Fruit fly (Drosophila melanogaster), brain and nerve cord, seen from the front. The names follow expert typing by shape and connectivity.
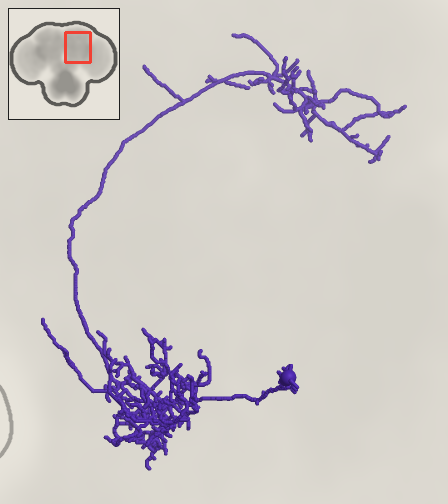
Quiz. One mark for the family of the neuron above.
hemilineage ALl1_ventral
